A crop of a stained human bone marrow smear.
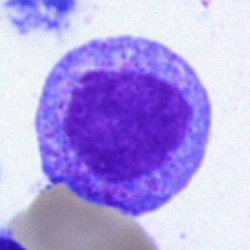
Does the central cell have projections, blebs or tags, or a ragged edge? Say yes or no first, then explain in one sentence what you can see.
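No. The cell has a round, smooth outline.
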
